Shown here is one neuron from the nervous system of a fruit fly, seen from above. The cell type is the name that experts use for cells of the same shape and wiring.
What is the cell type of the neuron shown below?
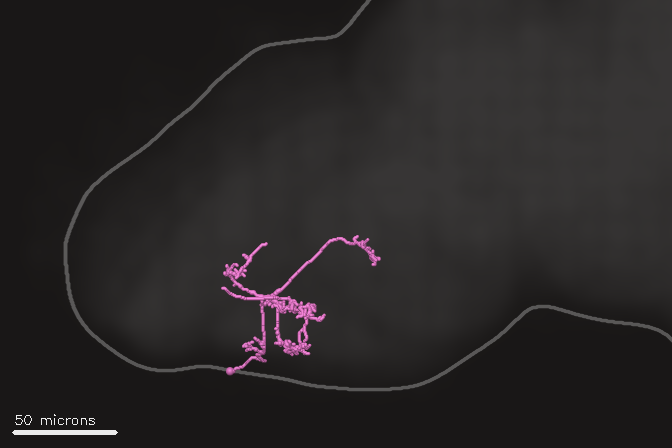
Y12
